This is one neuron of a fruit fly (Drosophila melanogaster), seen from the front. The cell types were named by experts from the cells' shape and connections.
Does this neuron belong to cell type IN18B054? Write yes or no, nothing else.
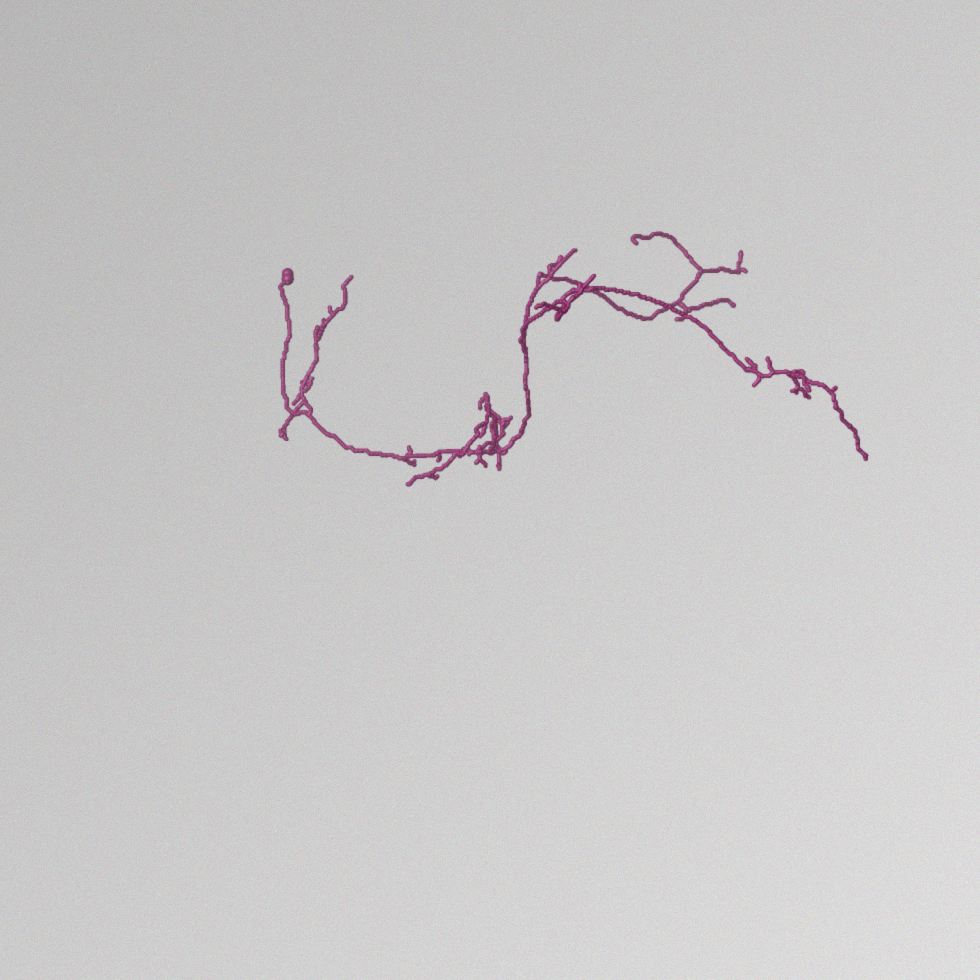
yes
